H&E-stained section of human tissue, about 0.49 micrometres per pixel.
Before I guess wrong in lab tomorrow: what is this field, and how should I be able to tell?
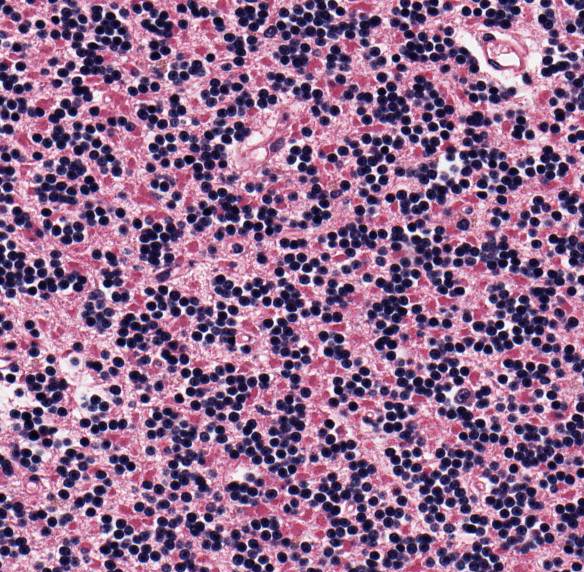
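Structure: granular layer of the cerebellum. Point one, small dark nuclei fill the whole field densely and fairly evenly, with no layers or distinct units. Point two, most are small, round and darkly stained, with barely any cytoplasm visible.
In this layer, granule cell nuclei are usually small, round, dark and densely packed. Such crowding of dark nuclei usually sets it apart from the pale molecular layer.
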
